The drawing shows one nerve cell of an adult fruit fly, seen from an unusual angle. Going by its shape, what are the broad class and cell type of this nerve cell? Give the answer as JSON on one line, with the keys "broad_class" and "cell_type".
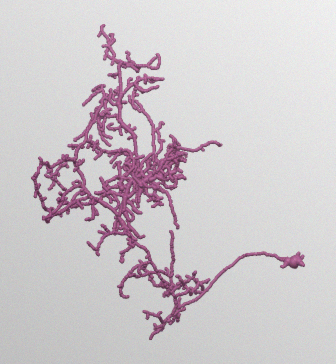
{"broad_class": "central-brain intrinsic neuron", "cell_type": "GNG549"}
